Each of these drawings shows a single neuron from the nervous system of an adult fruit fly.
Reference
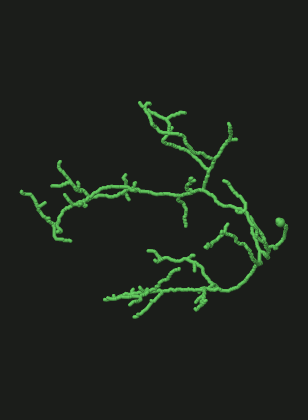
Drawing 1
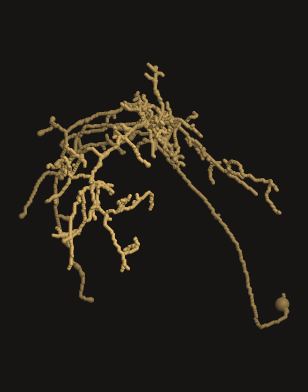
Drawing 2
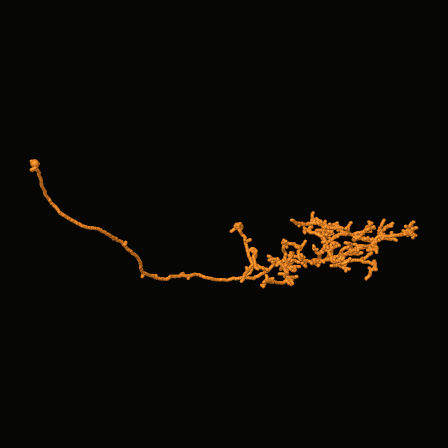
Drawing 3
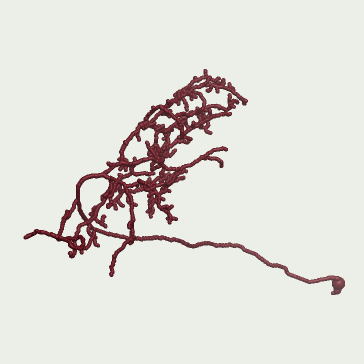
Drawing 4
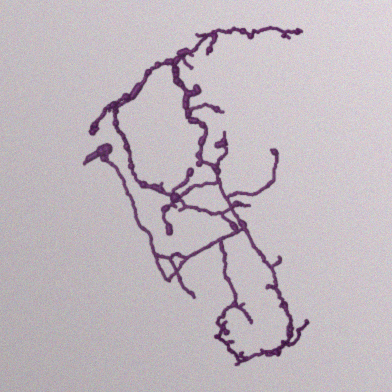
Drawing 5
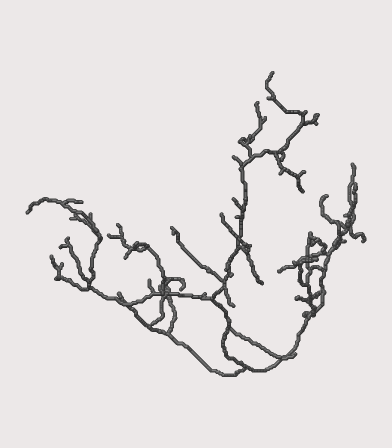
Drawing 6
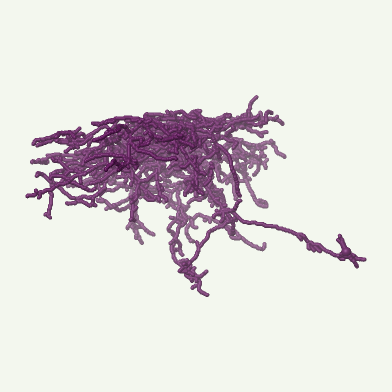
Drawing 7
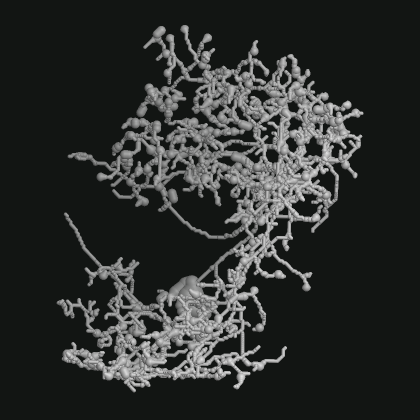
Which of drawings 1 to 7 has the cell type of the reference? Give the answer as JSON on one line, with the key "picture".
{"picture": 5}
